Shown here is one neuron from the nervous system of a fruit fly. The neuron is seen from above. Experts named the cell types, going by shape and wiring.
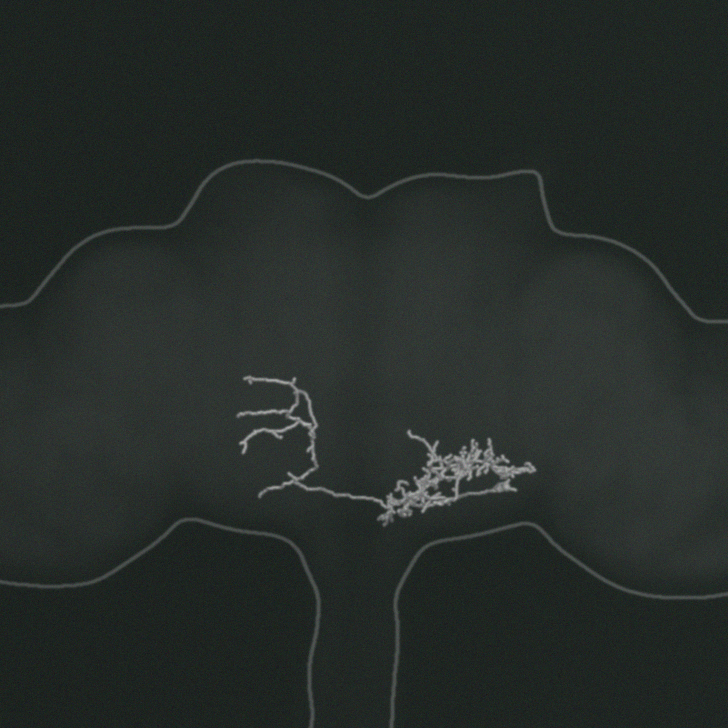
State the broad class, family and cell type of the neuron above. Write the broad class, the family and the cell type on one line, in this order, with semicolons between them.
central-brain intrinsic neuron; hemilineage LB3; PS347_a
